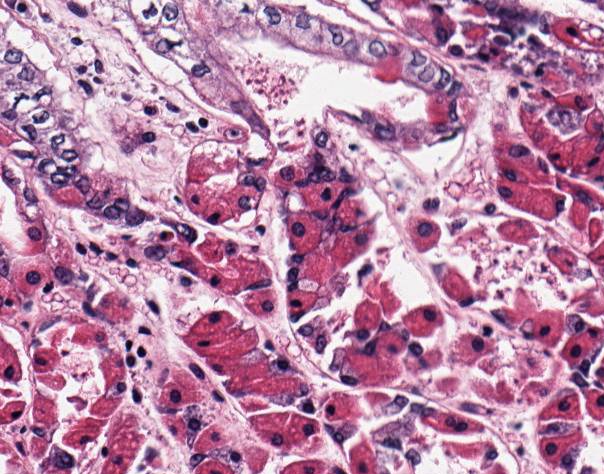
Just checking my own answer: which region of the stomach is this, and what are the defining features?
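Name: fundic glands. Arrangement: closely packed cords and tubules of epithelial cells fill the field, separated by thin strands of stroma.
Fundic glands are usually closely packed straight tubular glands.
Cells: most have abundant bright pink, finely granular cytoplasm.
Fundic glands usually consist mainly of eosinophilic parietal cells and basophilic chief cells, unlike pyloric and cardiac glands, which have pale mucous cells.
Other findings: many cells have pulled apart from one another and from the stroma, leaving clear clefts.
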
